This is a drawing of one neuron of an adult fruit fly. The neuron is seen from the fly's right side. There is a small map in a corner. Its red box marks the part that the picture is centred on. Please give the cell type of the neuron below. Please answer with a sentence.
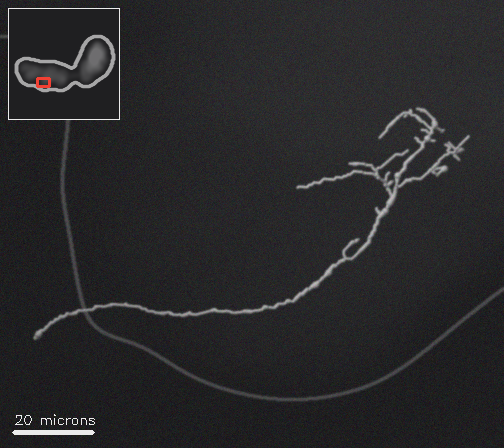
The cell type is LgLG1a.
